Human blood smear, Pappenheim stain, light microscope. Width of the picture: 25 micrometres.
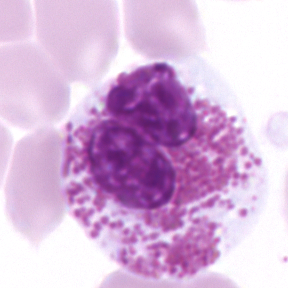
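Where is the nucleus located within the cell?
Toward the upper left.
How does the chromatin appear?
Dark purple and dense.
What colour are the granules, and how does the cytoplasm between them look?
The granules are reddish-pink, while the cytoplasm between them is pale and almost colourless.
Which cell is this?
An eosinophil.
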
